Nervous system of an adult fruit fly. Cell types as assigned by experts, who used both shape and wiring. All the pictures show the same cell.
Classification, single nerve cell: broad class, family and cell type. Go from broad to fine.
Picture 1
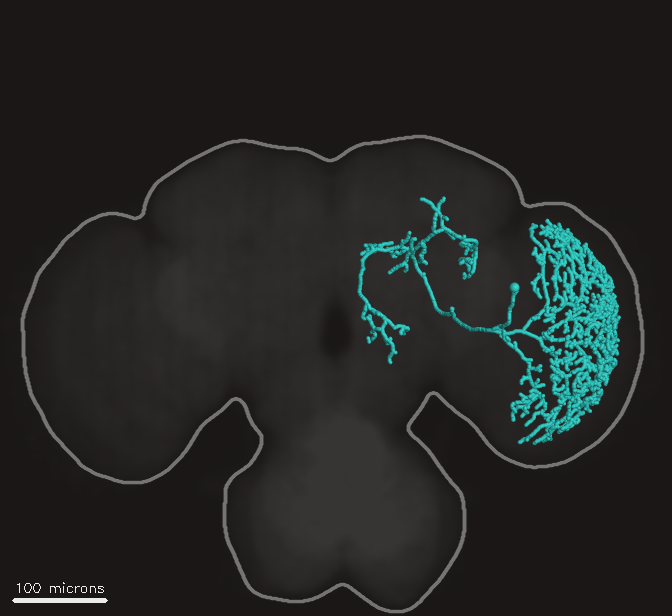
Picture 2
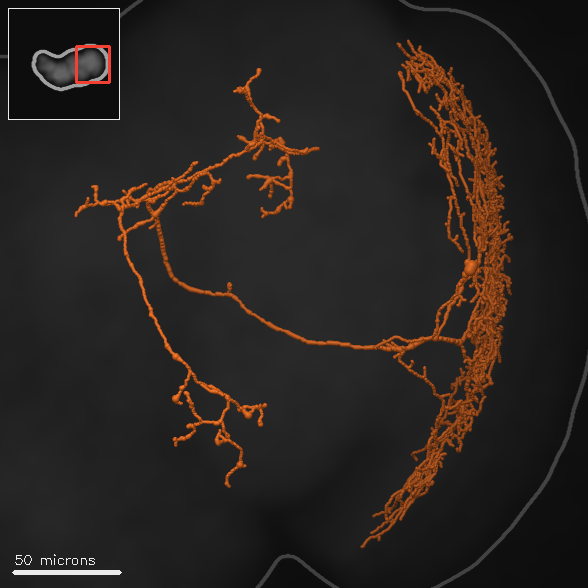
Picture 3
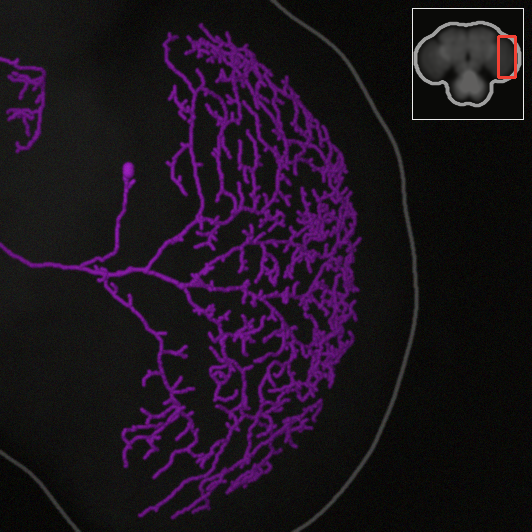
visual projection neuron; MeVP; MeVP49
